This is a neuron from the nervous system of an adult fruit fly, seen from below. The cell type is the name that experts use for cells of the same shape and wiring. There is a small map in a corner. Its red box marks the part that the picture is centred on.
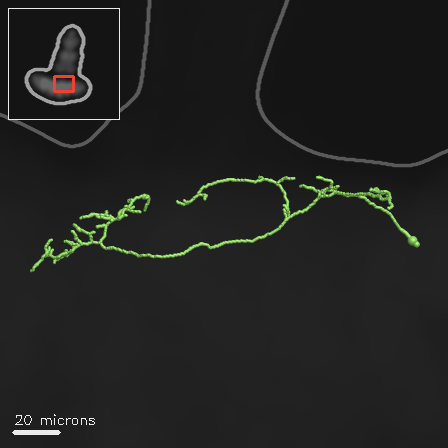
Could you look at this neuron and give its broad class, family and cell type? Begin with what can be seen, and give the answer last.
Its cell body lies on the right of the picture. By the scale bar it is about 180 microns wide in this view. It is a central-brain intrinsic neuron. Its family is hemilineage SLPpl1. It is of cell type SMP223.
